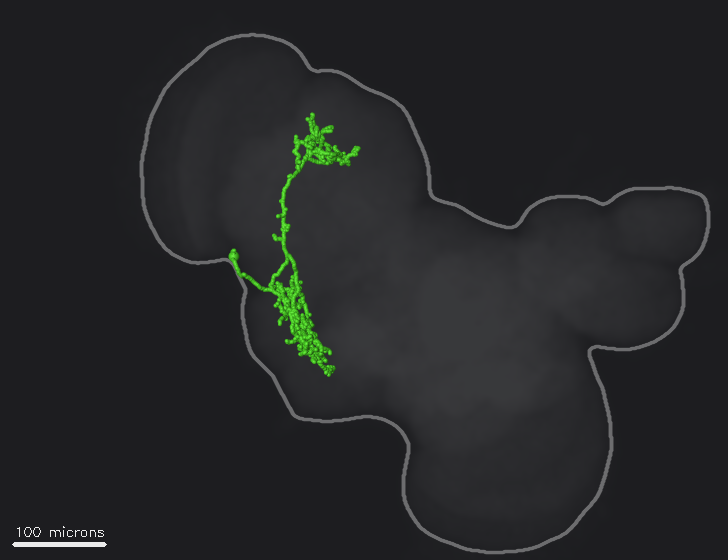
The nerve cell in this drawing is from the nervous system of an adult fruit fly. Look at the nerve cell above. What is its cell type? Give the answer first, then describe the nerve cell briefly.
The cell type is GNG486. It is a central-brain intrinsic neuron. By the scale bar it is about 300 microns tall in this view. As drawn here it is taller than it is wide.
